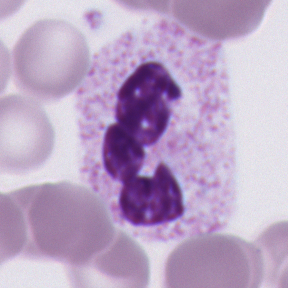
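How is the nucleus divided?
Into three lobes, arranged in a vertical chain.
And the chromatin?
Dark purple and coarsely clumped.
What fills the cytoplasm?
Fine pink-lilac granules, in abundant pale pink cytoplasm that surrounds the nucleus on all sides.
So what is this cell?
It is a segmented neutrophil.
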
